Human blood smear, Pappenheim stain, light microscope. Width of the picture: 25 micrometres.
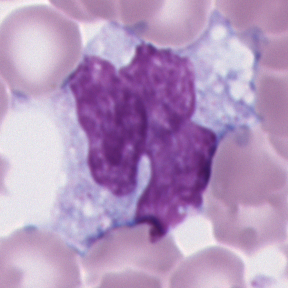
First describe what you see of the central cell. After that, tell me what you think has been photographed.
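Look first at the nucleus: a narrow cleft runs up into it from its lower edge. Around it there is plenty of cytoplasm for the size of the nucleus, and that cytoplasm is a pale grey-blue. Many small clear vacuoles lie in it, crowded most densely at the upper right. This cell is a monocyte.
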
